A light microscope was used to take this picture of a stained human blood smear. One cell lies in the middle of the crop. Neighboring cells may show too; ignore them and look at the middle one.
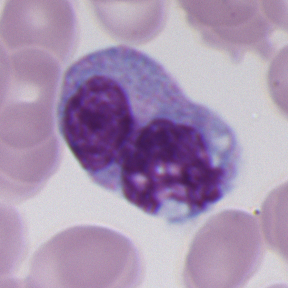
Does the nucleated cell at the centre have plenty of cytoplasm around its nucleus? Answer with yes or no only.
Yes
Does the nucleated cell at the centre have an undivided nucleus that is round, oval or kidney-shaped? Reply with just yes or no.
No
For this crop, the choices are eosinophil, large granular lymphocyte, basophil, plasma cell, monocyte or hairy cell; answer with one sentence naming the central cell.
The cell at the central position in this crop is a monocyte.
